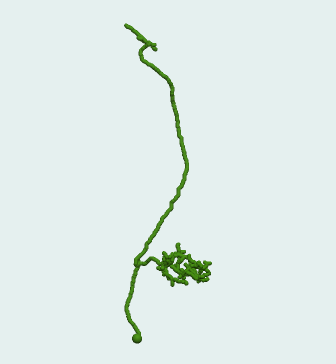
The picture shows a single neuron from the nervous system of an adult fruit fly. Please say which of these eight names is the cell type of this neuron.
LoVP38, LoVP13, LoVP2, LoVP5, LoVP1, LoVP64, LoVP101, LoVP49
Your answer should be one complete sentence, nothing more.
The cell type of this neuron is LoVP13.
